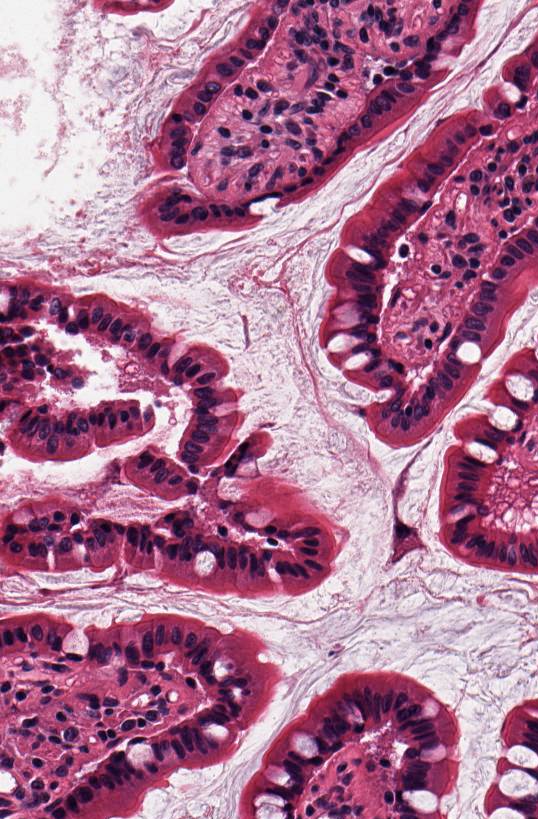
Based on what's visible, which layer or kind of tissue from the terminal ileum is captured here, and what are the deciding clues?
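Intestinal villus appears across the whole picture as several separate rounded and finger-like projections, each covered by epithelium and cut across or obliquely. Each has a single layer of tall columnar cells, their elongated dark nuclei lined up toward the inner core. A thin, dense pink border runs along the free outer surface.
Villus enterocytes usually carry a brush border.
Epithelium wrapping separate projections, rather than lining narrow tubular glands packed side by side, sets this apart from intestinal crypt. Pale, wispy, faintly pink fibrillar material with very few nuclei fills the spaces between them.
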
